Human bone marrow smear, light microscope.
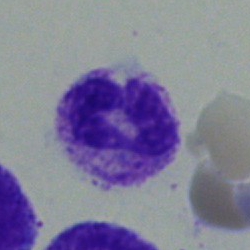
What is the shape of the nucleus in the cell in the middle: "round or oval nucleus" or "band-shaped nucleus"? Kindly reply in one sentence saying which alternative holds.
A nucleus drawn out into a curved band, without separate lobes, is seen in this cell.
